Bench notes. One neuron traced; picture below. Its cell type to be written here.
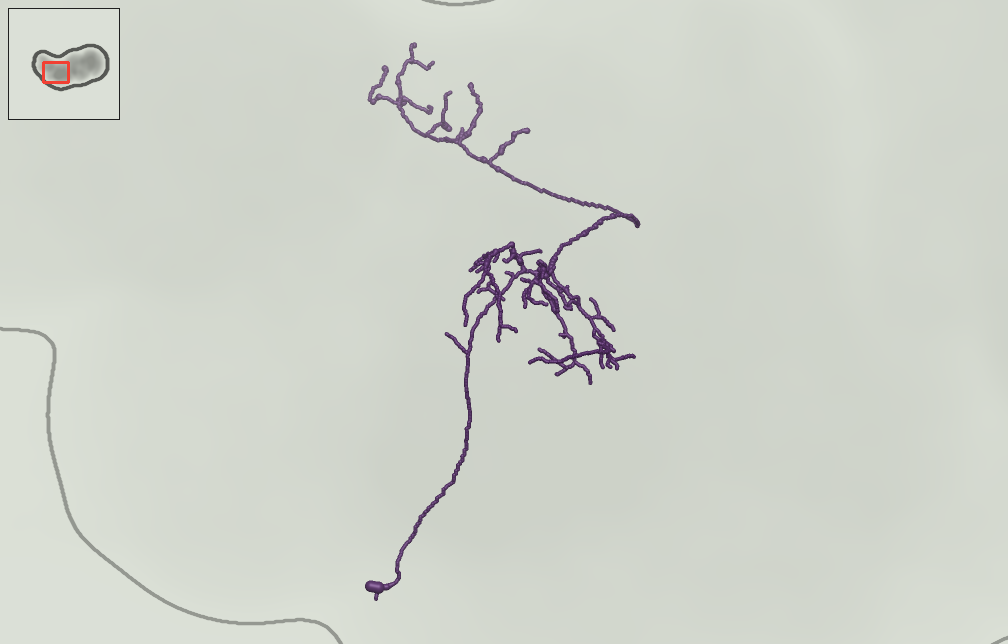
IN06A082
